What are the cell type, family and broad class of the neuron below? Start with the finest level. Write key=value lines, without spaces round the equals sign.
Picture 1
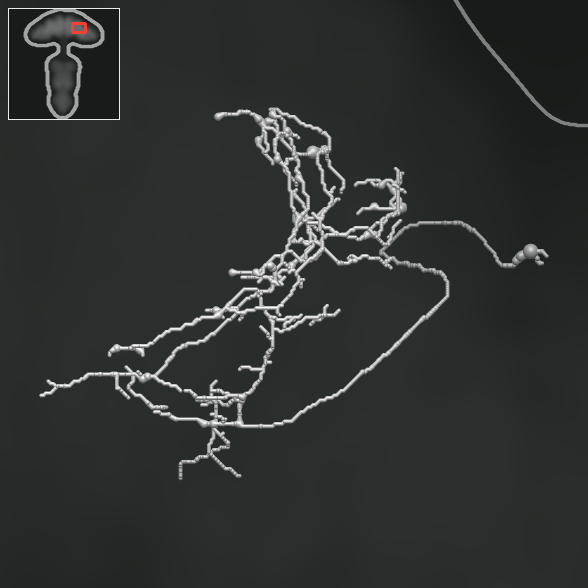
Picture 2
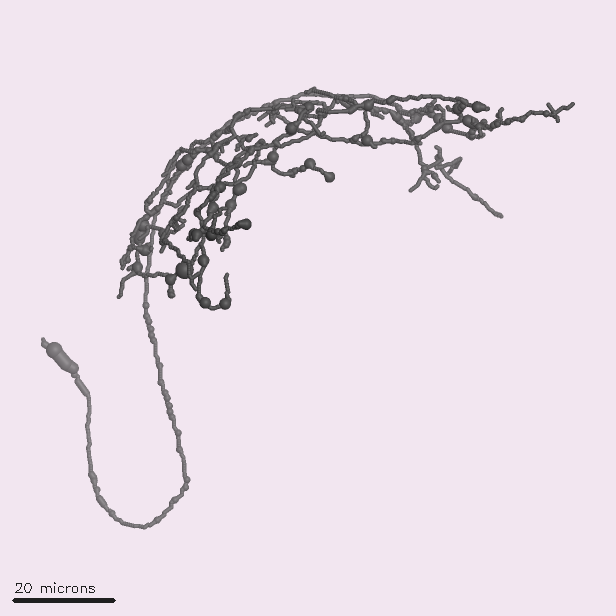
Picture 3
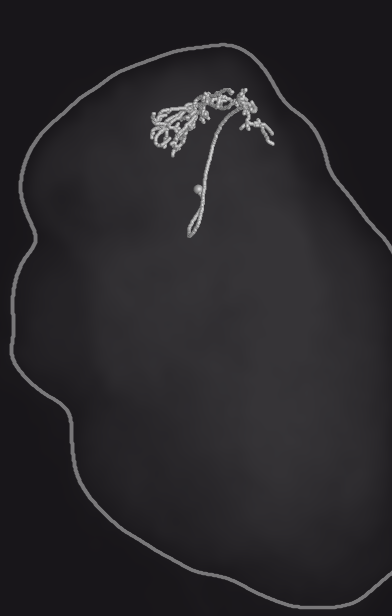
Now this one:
cell_type=SLP087
family=hemilineage SLPav2
broad_class=central-brain intrinsic neuron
